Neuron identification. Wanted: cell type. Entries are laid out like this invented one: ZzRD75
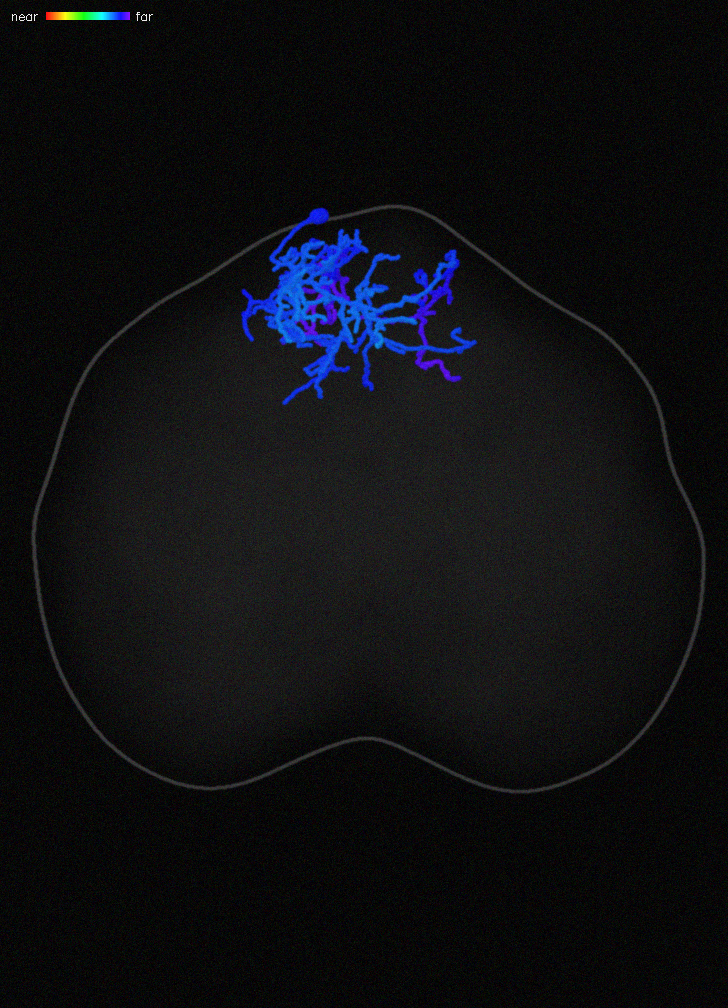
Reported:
IN19B068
